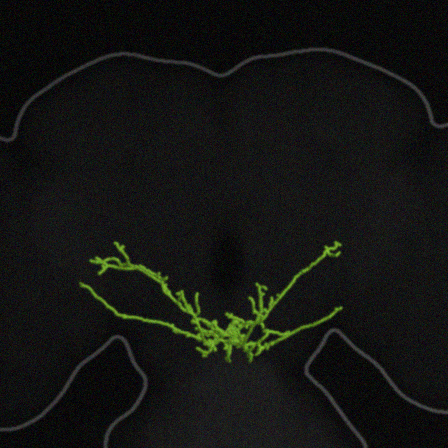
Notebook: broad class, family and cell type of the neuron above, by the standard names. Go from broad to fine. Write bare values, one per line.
central-brain intrinsic neuron
hemilineage LB0
GNG296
